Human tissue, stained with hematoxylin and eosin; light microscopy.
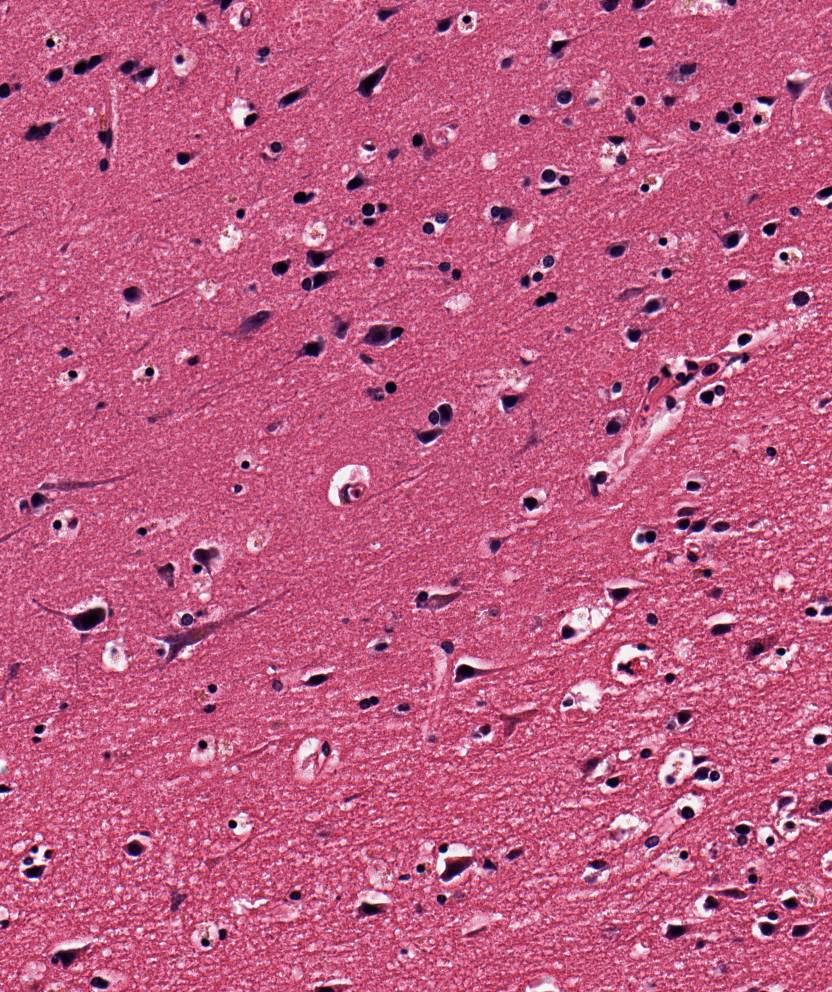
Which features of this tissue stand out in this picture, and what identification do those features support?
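Whole field: fine, evenly pink, finely granular fibrillary matrix; no collagen bundles. Scattered neurons throughout: dark, shrunken, triangular cell bodies, tapering processes. Small round dark glial nuclei everywhere, far outnumbering neurons. Near centre: one round cell inside a clear round space. Name: cerebral cortex.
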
